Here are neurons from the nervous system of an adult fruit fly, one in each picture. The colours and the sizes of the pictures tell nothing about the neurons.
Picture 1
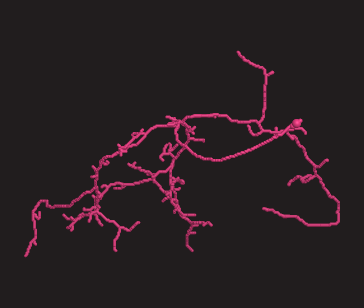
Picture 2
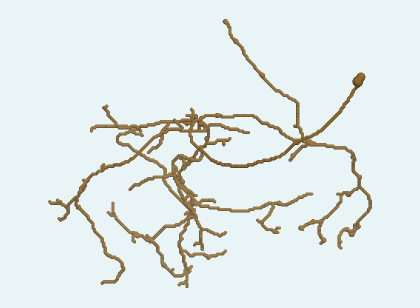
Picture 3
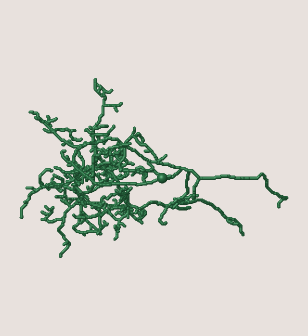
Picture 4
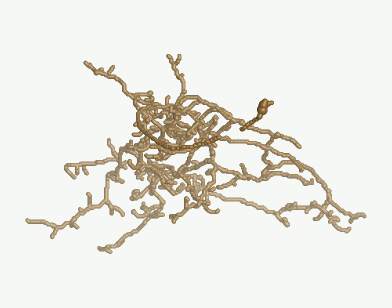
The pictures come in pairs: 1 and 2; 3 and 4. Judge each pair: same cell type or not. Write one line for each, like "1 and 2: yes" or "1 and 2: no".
1 and 2: yes
3 and 4: yes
